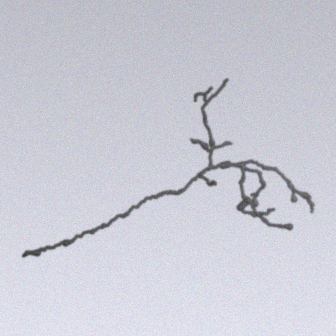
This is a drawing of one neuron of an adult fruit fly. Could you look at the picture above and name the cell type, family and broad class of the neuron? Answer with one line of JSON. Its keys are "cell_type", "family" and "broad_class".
{"cell_type": "SNta38", "family": "class mechanosensory tactile", "broad_class": "sensory neuron entering the nerve cord"}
